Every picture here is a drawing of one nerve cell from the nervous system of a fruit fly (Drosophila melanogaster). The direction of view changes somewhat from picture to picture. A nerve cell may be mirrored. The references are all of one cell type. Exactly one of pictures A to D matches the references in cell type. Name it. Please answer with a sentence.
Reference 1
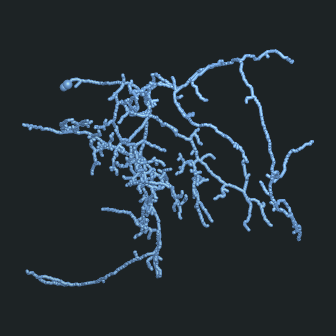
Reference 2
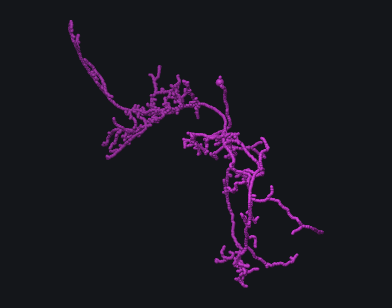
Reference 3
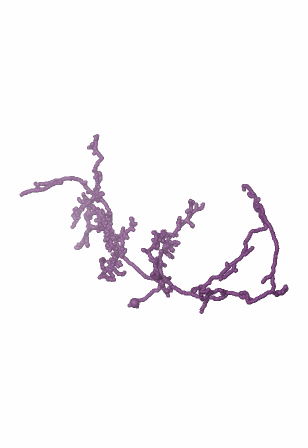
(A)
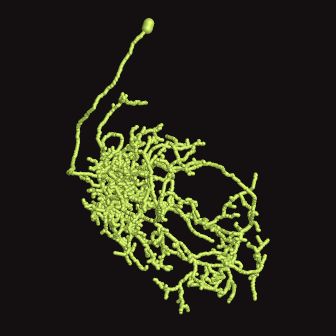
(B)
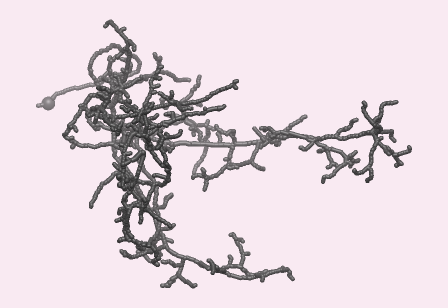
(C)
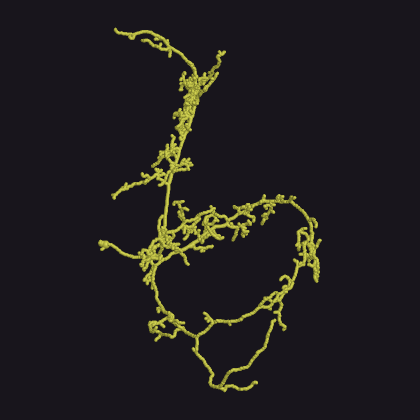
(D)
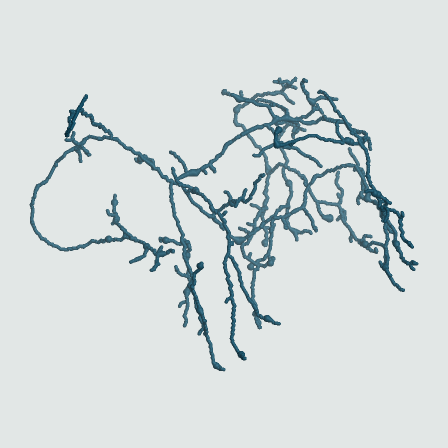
Picture C is of the same cell type.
